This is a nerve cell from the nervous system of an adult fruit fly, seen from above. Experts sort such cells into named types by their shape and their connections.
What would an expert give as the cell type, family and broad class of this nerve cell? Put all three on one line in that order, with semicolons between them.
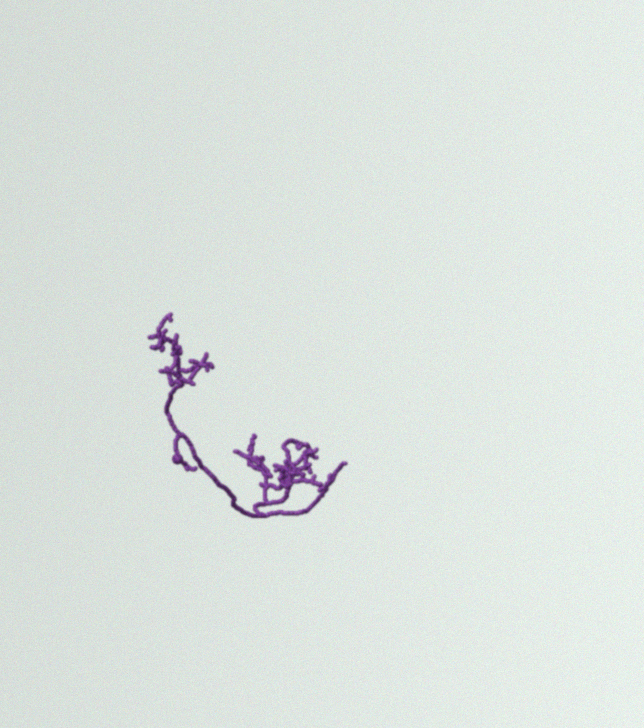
LPT101; hemilineage VLPp&l1_lateral; visual projection neuron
